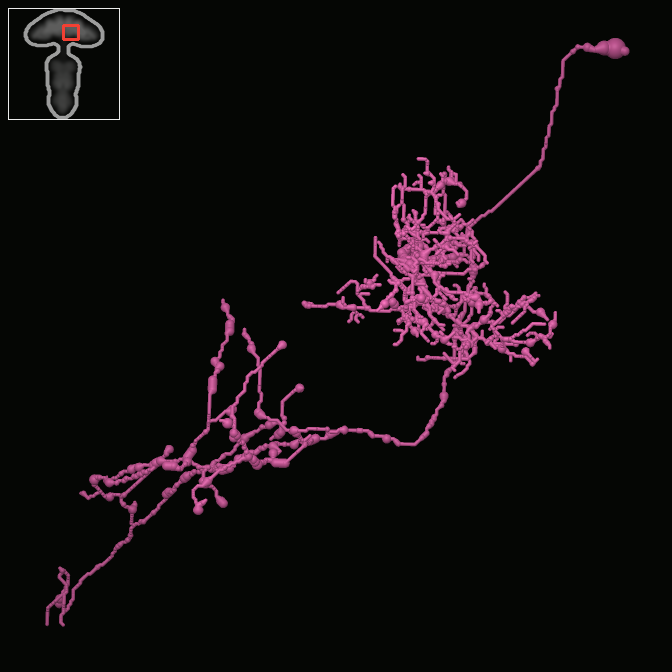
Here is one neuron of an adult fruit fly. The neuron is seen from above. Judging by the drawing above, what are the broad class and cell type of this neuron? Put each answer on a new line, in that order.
central-brain intrinsic neuron
CB0224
